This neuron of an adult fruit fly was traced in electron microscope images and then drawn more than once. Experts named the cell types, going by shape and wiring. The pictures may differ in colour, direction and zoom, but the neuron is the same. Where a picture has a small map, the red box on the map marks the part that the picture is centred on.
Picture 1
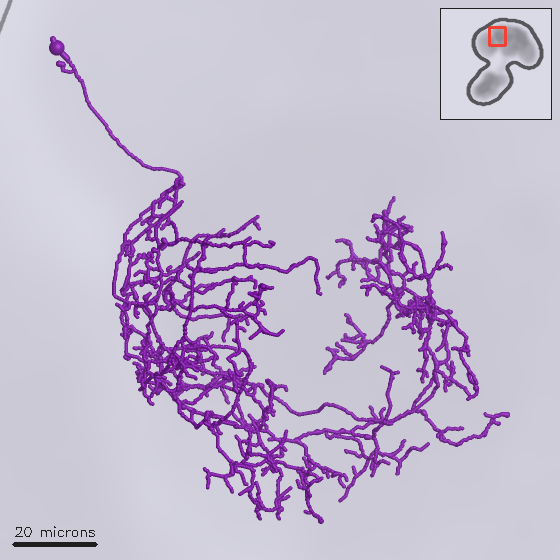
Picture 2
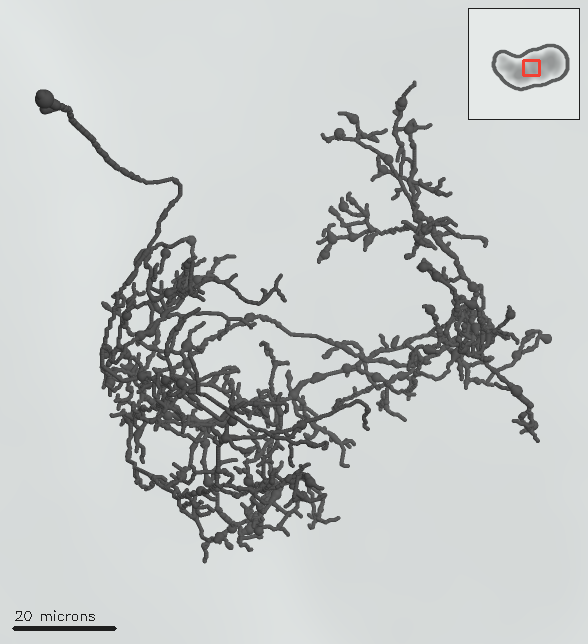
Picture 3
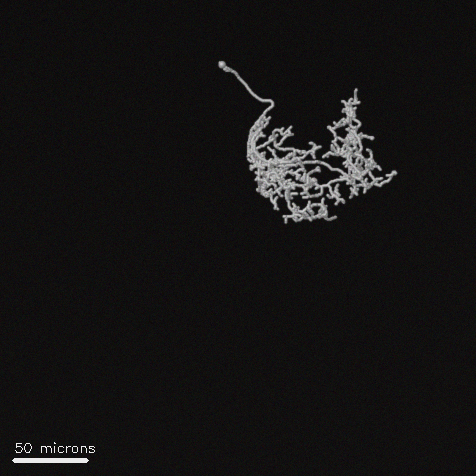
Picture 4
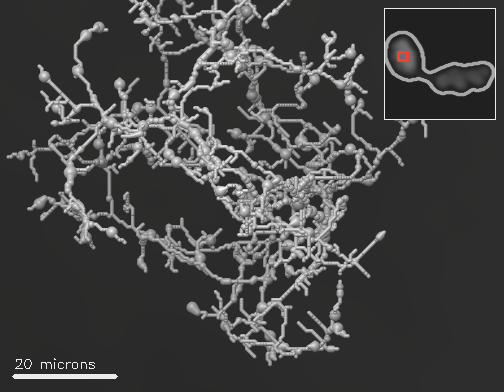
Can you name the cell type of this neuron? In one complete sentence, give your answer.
The cell type carried by this neuron is PVLP082.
